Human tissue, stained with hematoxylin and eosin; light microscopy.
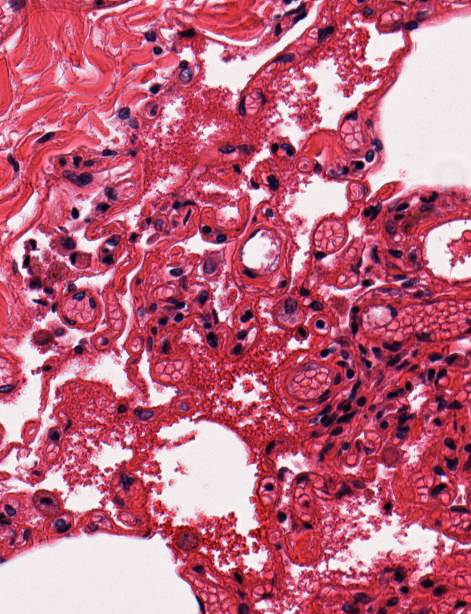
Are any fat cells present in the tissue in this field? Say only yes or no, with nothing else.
No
